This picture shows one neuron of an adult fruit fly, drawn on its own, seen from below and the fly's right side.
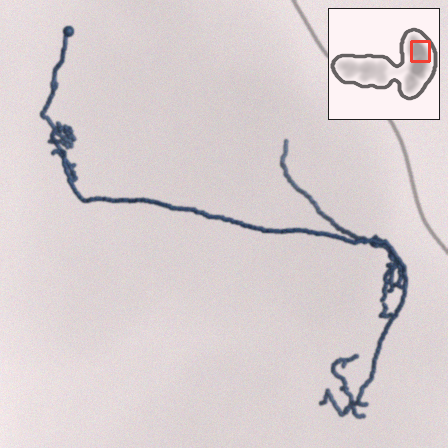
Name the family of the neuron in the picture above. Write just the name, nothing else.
class Kenyon Cell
